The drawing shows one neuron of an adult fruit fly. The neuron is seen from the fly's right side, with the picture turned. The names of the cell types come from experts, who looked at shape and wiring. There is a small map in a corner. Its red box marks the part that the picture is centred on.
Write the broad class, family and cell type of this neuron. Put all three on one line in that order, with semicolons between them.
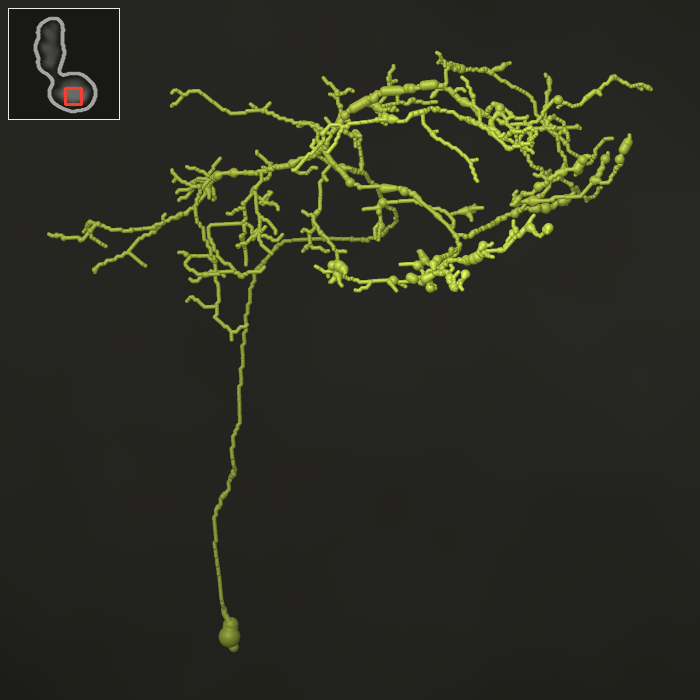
central-brain intrinsic neuron; hemilineage PSa1; VES019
